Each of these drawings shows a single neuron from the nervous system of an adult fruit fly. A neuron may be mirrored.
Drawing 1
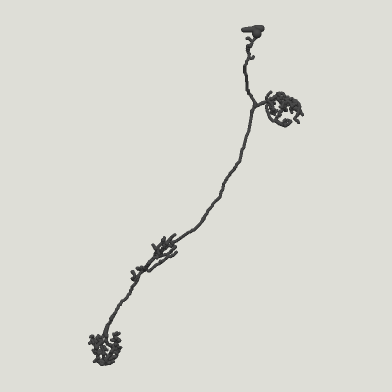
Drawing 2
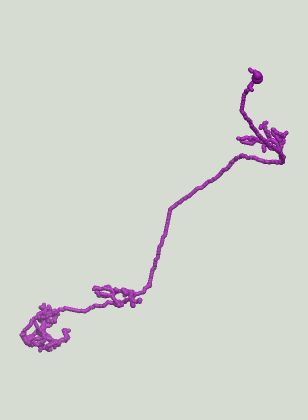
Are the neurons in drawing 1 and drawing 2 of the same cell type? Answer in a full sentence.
They are of different cell types.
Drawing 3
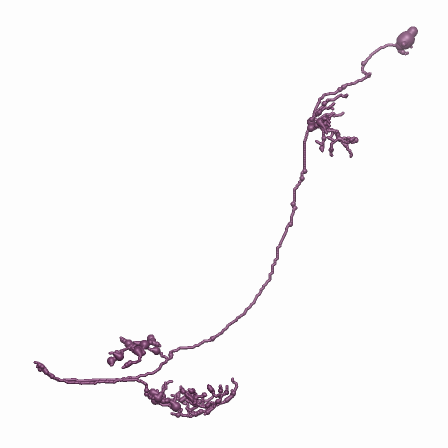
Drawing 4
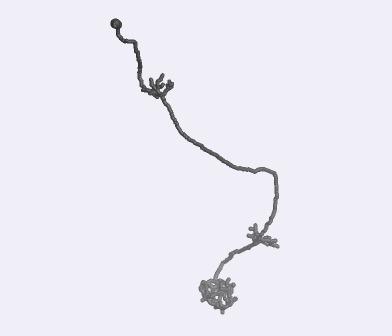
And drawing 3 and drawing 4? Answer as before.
They are of the same cell type.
